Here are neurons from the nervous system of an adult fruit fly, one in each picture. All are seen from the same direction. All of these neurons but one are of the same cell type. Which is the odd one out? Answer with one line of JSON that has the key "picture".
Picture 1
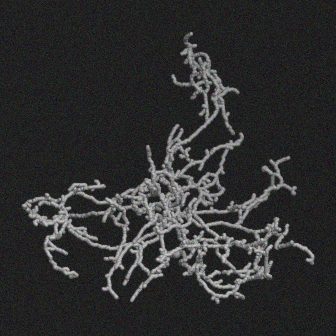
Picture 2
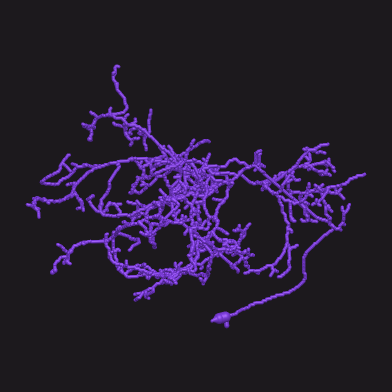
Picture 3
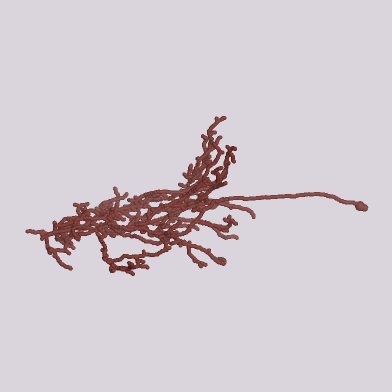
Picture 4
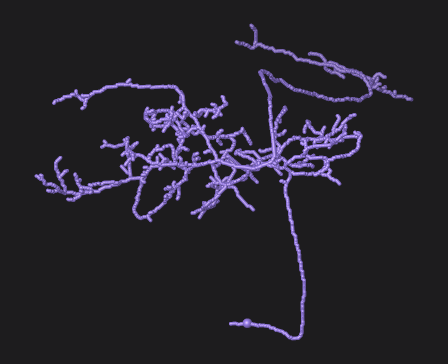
{"picture": 4}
